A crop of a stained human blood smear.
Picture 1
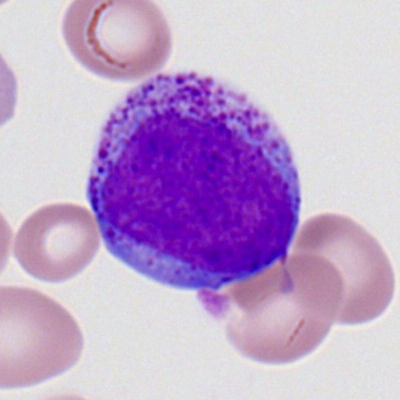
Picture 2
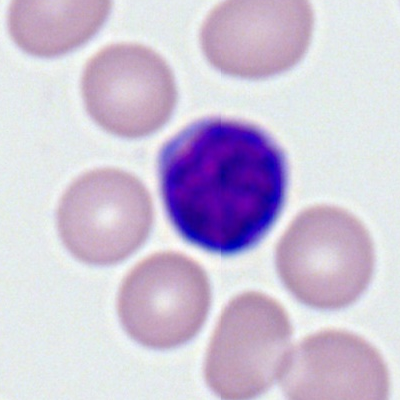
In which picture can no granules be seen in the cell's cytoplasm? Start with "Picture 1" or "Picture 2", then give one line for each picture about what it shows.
Picture 2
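What picture 1 shows: Many dark purple-red granules are scattered over the cell, including over the nucleus.
What picture 2 shows: No granules are visible in the cytoplasm.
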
